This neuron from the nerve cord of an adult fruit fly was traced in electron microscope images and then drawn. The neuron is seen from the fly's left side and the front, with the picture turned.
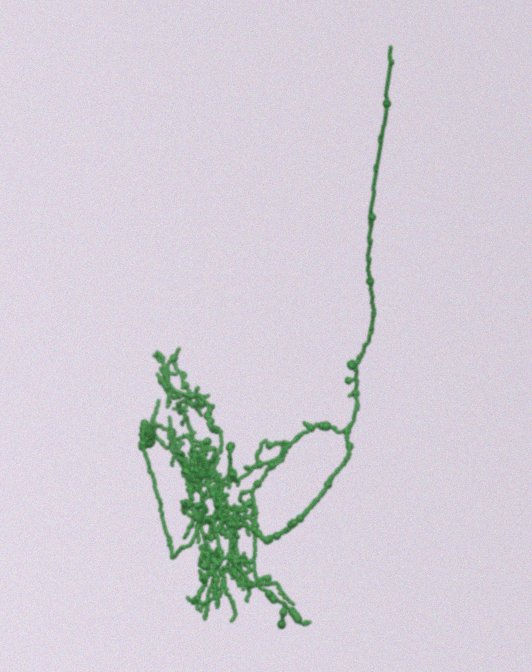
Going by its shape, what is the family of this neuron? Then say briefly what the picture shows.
The family is hemilineage 01B. This is an ascending neuron. The picture shows dozens of branch ends. As drawn here it is taller than it is wide.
